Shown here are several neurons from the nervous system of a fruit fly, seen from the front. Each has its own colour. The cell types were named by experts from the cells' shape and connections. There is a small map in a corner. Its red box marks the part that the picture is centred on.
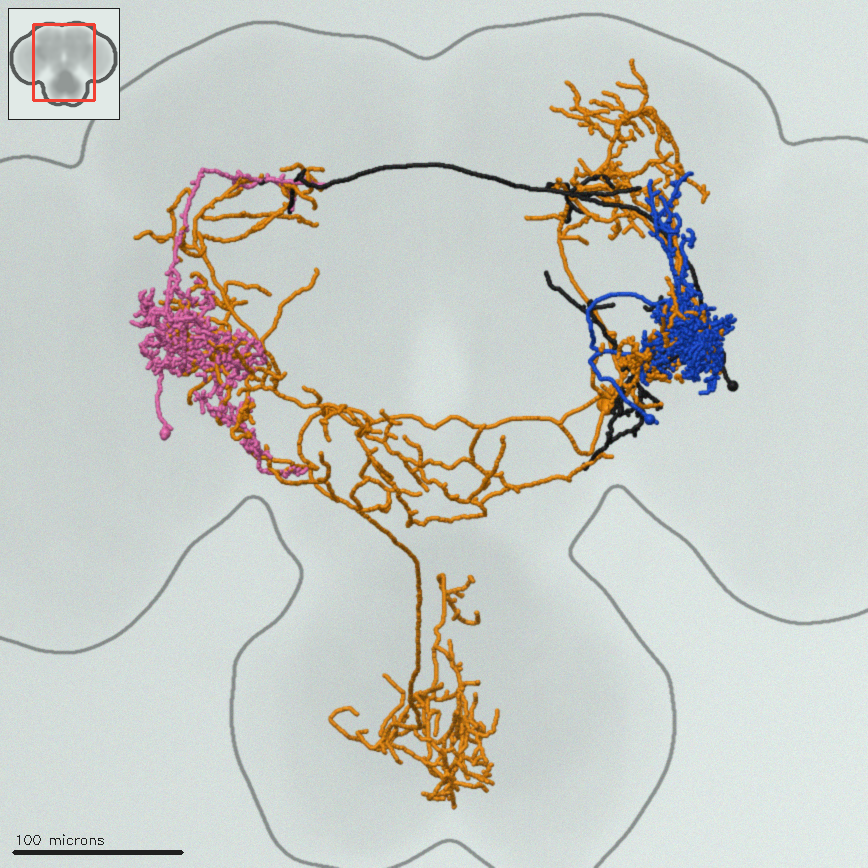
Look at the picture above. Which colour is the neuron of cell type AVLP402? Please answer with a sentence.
The colour is pink.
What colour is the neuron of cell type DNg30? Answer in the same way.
The colour is orange.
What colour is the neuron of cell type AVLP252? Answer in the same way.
The colour is blue.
